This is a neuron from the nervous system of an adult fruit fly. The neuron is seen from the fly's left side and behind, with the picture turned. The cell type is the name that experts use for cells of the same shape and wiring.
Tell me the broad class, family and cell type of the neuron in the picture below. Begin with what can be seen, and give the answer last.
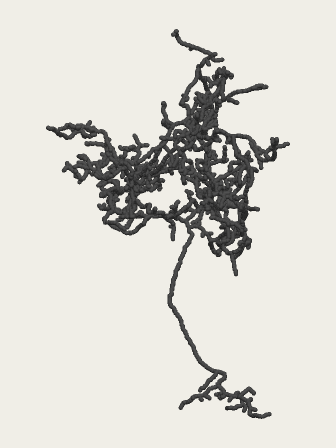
The picture shows dozens of branch ends. In this view it is taller than it is wide. It is a central-brain intrinsic neuron. The family is hemilineage SLPa&l1_anterior. Its cell type is CL071_a.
